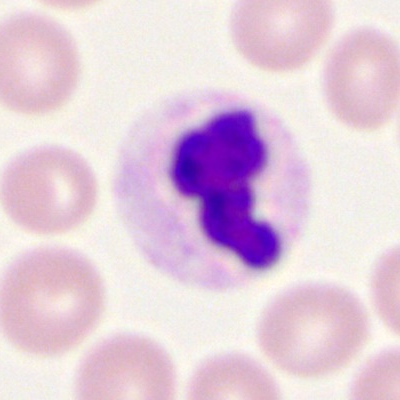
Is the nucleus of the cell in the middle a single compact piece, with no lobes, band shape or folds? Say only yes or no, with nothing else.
No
